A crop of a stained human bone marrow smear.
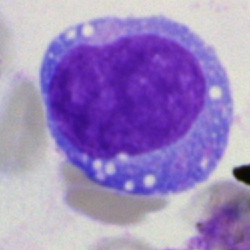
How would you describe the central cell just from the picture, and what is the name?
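Look first at where the nucleus lies: it sits toward the upper left, so the rim of cytoplasm is wider at the lower right. Now the chromatin, which is fairly fine, with no dense dark clumps. The cytoplasm is blue, and you can pick out several small, clear, round vacuoles in it, most of them along the lower edge. This is a blast.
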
